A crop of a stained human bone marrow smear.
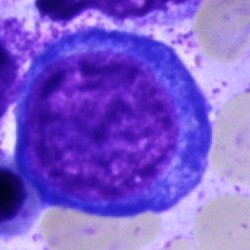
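Proerythroblast at the centre of the field. Its outline is roughly round, with a few slightly flattened stretches along the edge. The purple chromatin is patchy and clumped, with lighter spaces between the clumps. The cytoplasm is deep blue and shows no granules.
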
